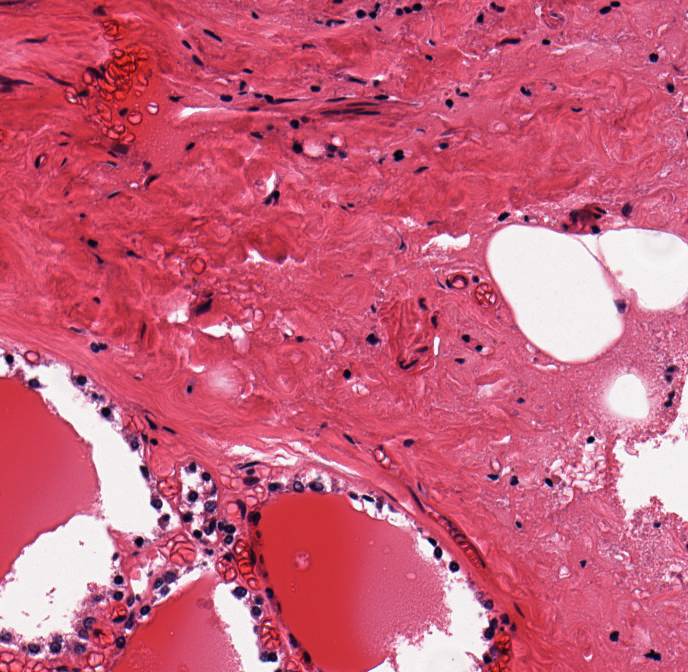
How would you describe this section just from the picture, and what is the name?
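Follicles filled with pink colloid occupy the lower left of the field; dense fibrous stroma fills the upper and right parts. A single layer of low cuboidal cells with small, dark, round nuclei lines the follicles. The follicle lumens contain homogeneous, deeply eosinophilic colloid. At the upper left, a cluster of red blood cells lies within the stroma. The tissue is thyroid.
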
